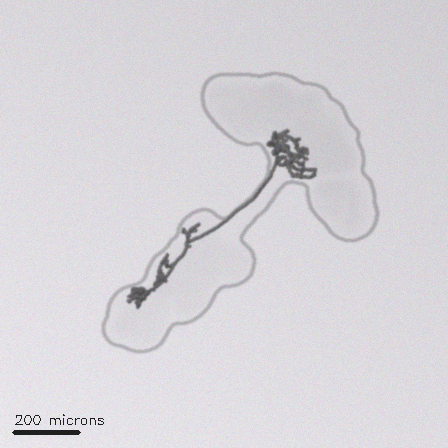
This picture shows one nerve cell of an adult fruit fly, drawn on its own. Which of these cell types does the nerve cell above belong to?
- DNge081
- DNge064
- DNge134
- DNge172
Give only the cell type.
DNge064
